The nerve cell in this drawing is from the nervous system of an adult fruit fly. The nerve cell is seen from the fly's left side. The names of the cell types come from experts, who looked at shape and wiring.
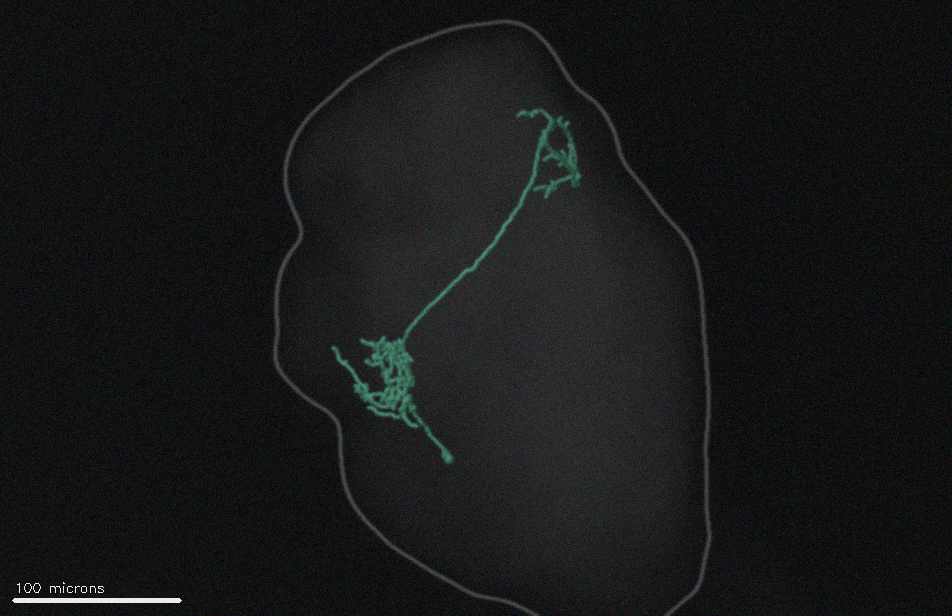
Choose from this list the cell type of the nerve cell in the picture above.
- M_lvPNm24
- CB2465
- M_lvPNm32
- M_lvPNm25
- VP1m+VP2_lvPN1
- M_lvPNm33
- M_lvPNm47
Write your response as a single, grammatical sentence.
Within the cell type VP1m+VP2_lvPN1 sits this nerve cell.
